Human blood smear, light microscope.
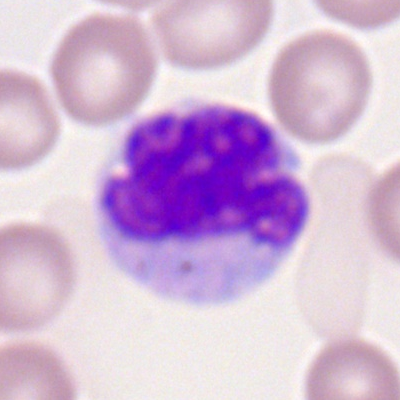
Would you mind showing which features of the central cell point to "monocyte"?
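The folded, lobed outline of the nucleus goes with a monocyte.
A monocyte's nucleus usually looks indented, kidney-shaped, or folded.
The nucleus fills the upper part of the cell, with the cytoplasm lying mostly below it. Its chromatin is dark purple and clumped, with paler patches between the clumps.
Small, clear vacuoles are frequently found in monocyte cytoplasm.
Here, by contrast, the cytoplasm holds only a few small dark dots.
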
